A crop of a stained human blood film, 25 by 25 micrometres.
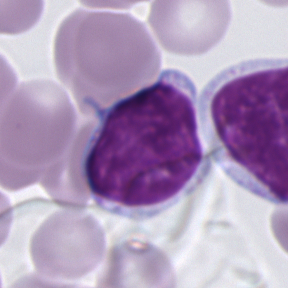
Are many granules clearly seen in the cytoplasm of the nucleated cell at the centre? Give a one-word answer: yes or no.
No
